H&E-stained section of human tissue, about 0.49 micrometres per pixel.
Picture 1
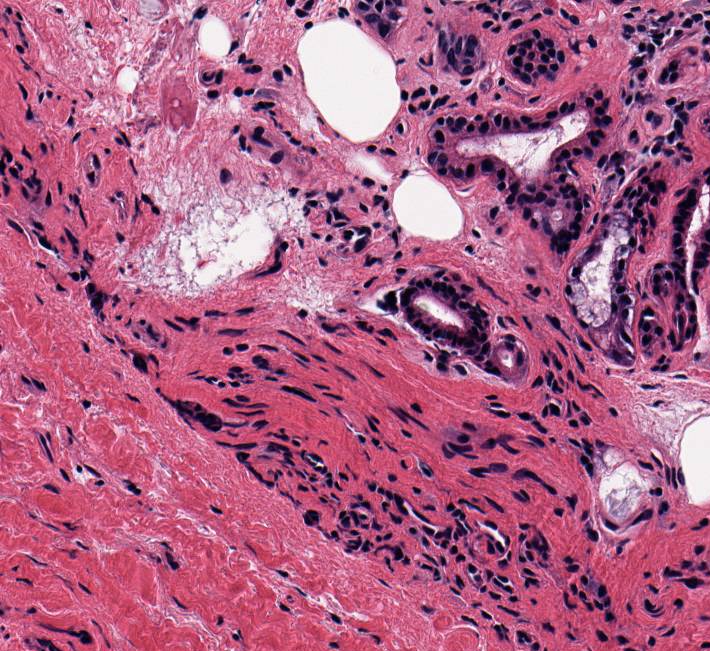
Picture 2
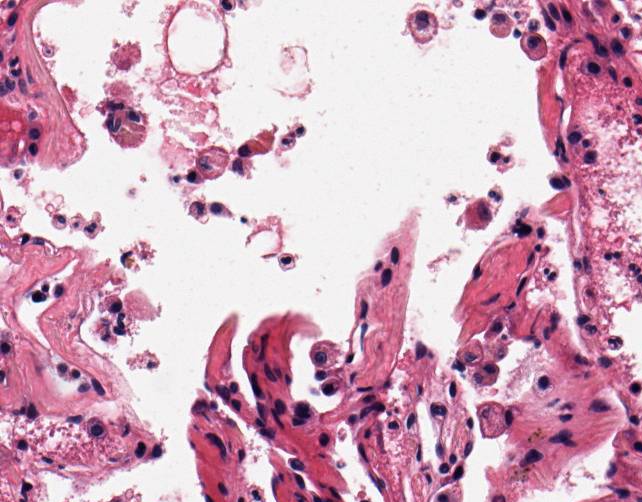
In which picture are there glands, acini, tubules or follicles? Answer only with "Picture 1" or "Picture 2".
Picture 1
